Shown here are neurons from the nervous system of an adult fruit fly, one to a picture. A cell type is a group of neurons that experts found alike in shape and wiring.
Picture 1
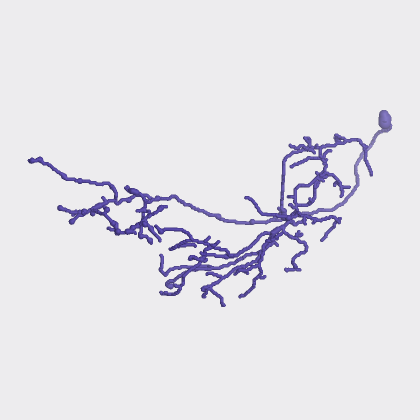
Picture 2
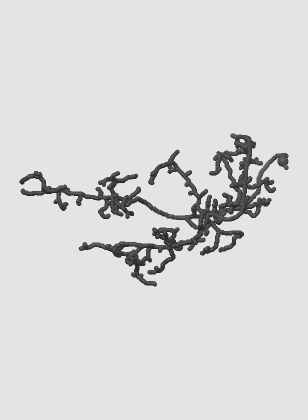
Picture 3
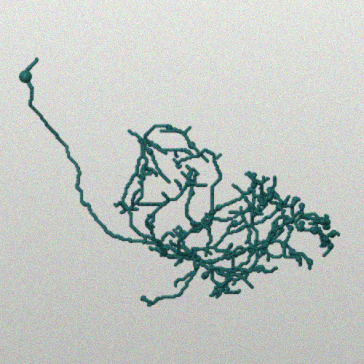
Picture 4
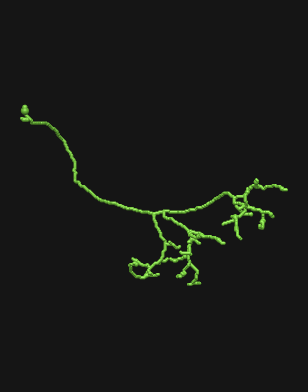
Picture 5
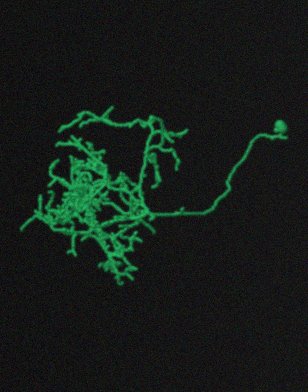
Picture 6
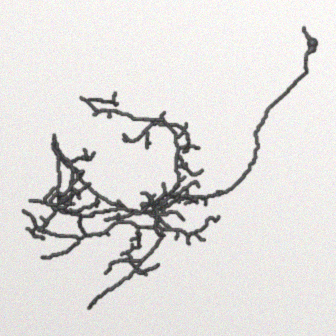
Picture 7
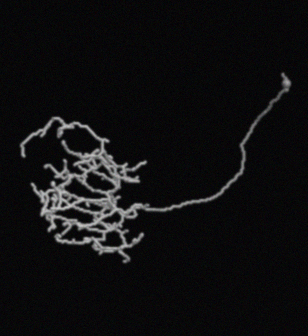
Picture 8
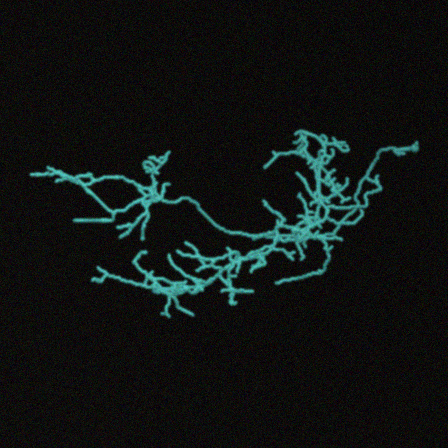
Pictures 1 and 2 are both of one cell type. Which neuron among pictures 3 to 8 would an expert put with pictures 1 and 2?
Picture 8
